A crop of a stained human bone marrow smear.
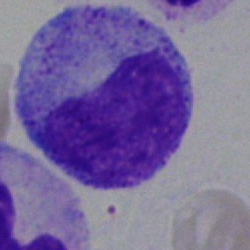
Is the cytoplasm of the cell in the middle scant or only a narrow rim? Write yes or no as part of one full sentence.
No, the cytoplasm is broad rather than a narrow rim.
